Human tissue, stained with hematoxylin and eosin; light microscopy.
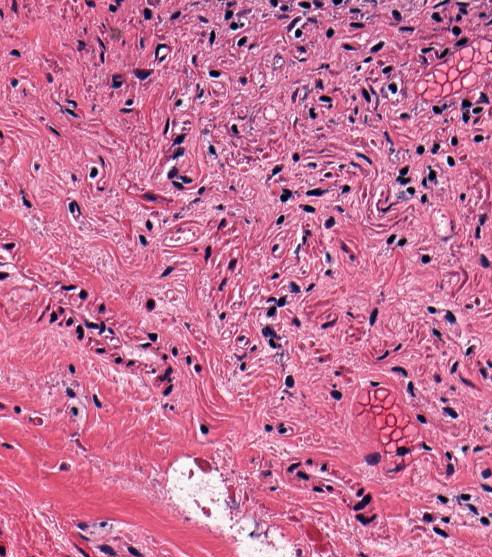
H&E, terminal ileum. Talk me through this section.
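Spindle-shaped cells scattered loosely and haphazardly, not in organised fascicles. Their nuclei small, dark and slender, many wavy or curved. Cytoplasm scant, hard to separate from surrounding pink stroma. Thick, dense, deeply pink collagen bundles along lower left.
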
